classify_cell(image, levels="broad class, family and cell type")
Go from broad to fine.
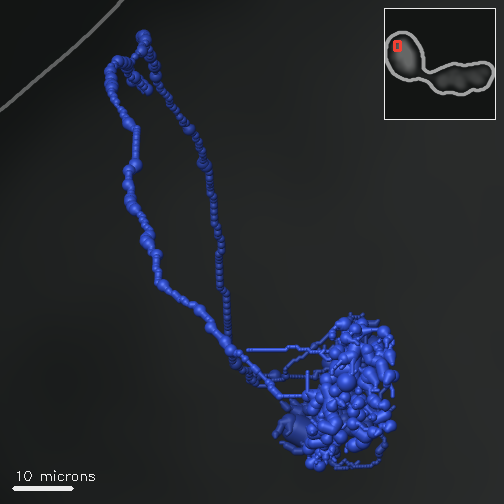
central-brain intrinsic neuron; TuTuB; TuTuB_b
